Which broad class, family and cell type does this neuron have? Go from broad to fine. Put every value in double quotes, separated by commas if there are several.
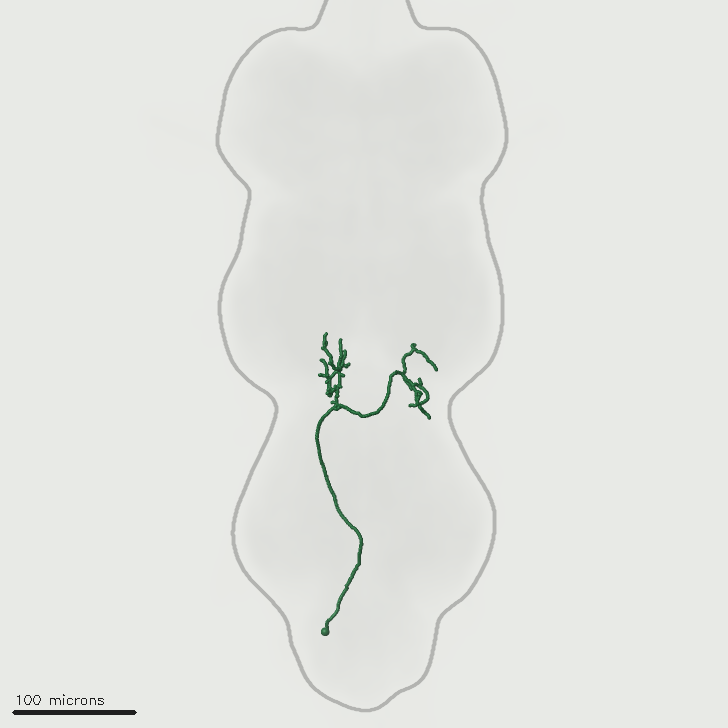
"nerve-cord intrinsic neuron", "hemilineage 06A", "IN06A136"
